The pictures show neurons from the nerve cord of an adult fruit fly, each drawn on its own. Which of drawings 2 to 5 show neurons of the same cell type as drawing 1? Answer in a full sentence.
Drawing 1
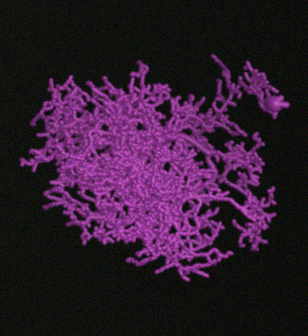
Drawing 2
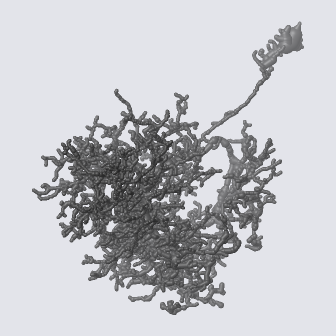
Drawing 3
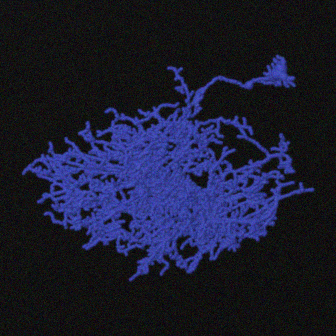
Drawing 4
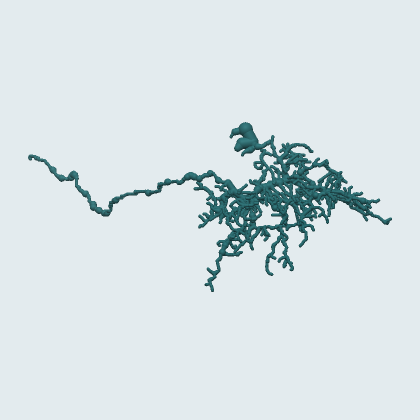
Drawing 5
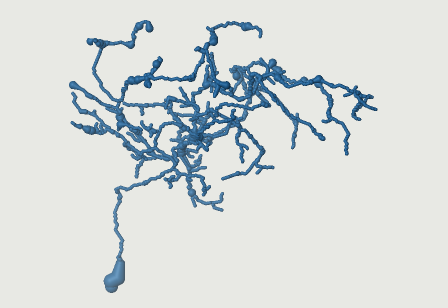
Drawing 2 and drawing 3 are of the same cell type.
